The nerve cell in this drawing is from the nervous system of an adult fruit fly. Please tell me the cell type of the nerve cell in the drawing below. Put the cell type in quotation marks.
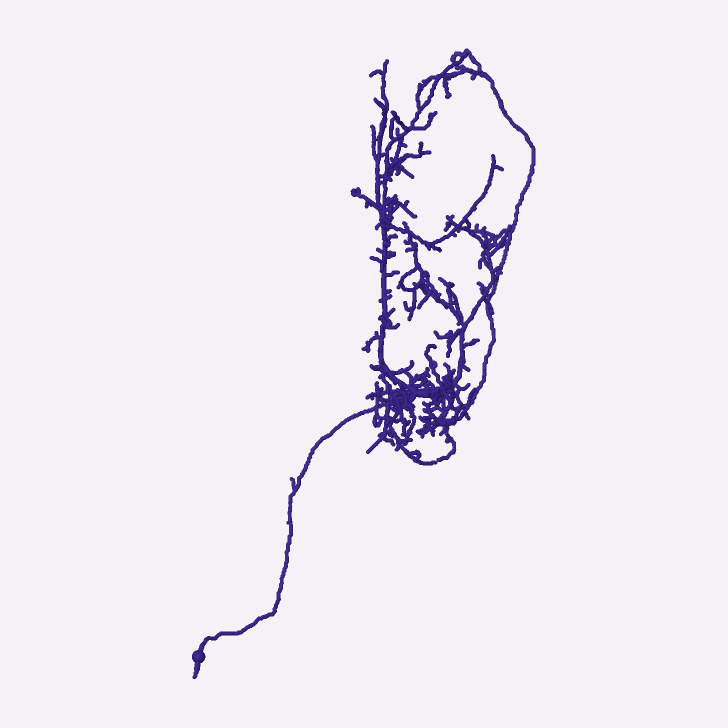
"IN06B042"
